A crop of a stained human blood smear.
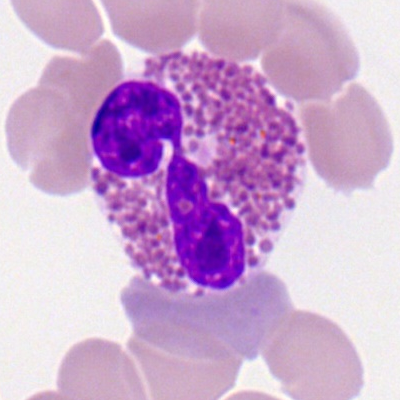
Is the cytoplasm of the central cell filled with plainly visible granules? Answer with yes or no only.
Yes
